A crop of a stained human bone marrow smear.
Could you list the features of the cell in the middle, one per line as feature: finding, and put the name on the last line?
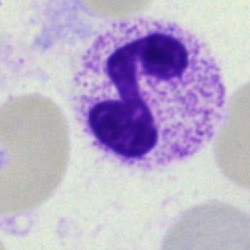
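Outline: round
Chromatin: dense and dark purple
Nucleoli: none visible in the nucleus
Name: segmented neutrophil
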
